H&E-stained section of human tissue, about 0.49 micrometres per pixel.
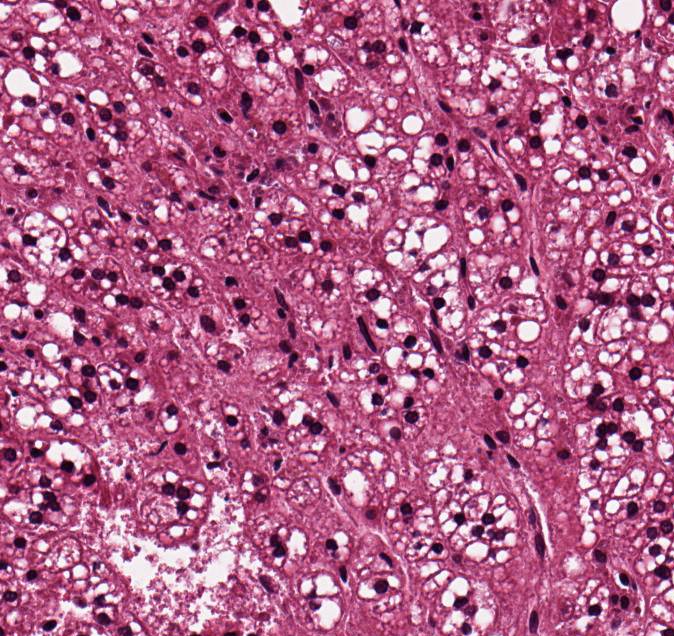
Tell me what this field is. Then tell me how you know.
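What you have here is the zona fasciculata of the adrenal gland. Look first at the cytoplasm: most cells are filled with many small, round, clear vacuoles of varying size.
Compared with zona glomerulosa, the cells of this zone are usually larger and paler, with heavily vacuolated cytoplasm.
Their nuclei here are small, round and dark. The polygonal cells sit in rounded nests and short cords separated by thin strands, with no lumens or tubules anywhere.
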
